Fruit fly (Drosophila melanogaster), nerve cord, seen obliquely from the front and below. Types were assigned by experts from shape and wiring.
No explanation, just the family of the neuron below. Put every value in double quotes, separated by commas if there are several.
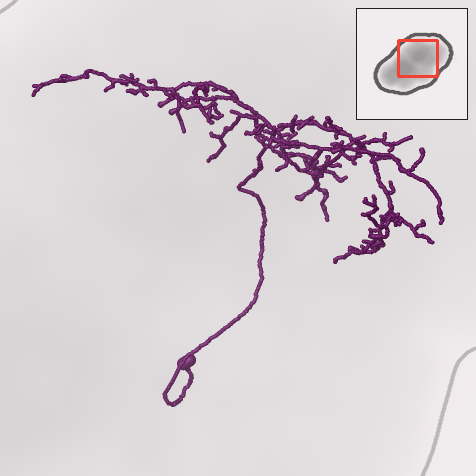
"hemilineage 03B"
